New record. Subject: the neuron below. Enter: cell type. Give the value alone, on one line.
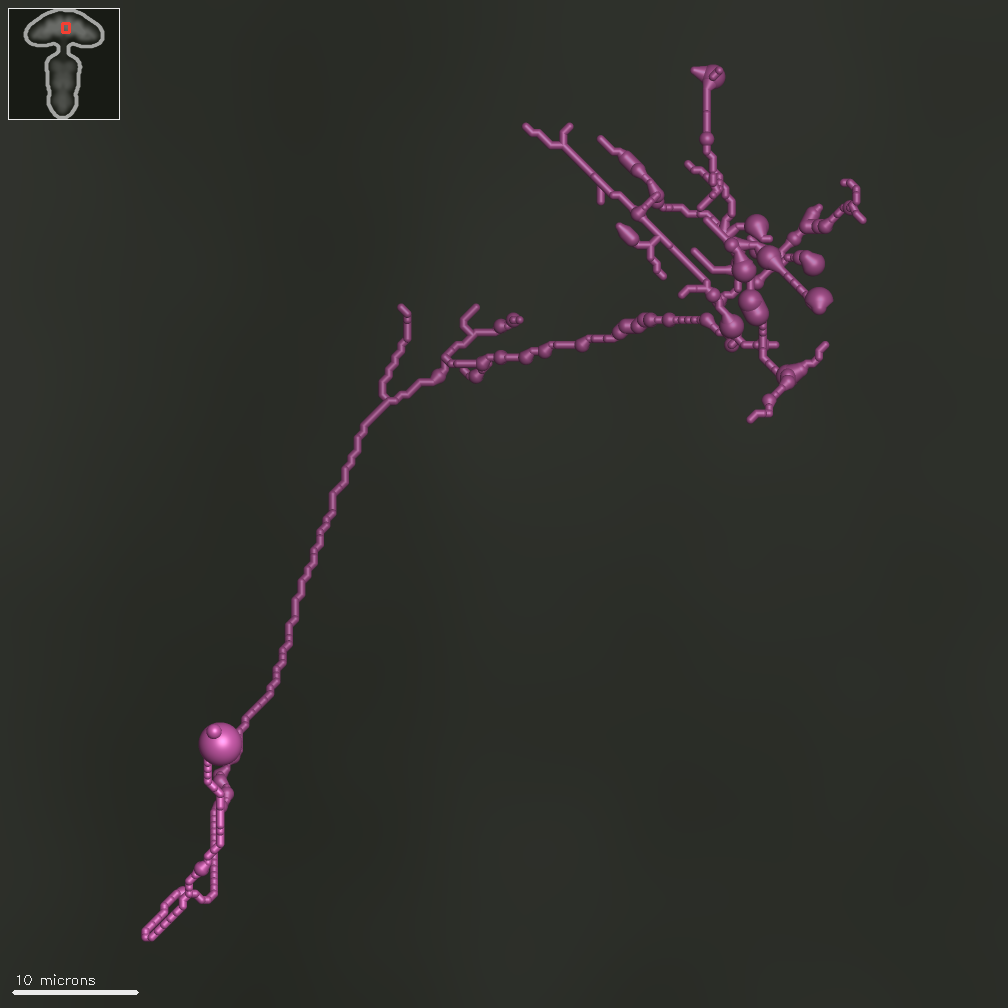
vDeltaM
